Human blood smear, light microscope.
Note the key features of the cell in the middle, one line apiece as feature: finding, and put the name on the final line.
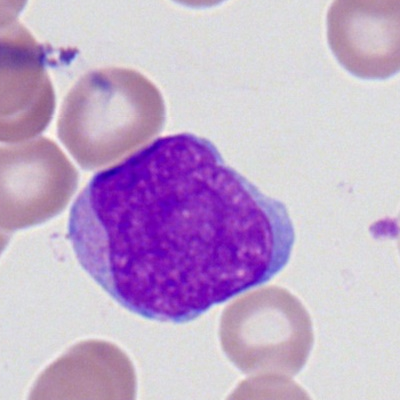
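Nucleus: fills most of the cell
Cytoplasm: thin pale blue rim around the nucleus
Granules: none visible
Vacuoles: none
Name: myeloblast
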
